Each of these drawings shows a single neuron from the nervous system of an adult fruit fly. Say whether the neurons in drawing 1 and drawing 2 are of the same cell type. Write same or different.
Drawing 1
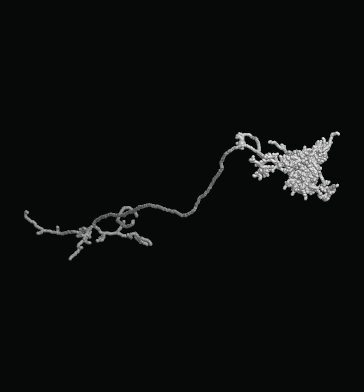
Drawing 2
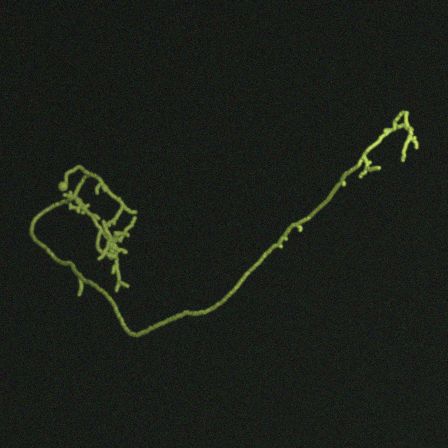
different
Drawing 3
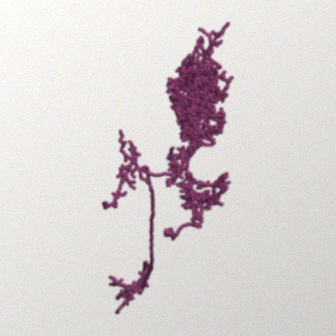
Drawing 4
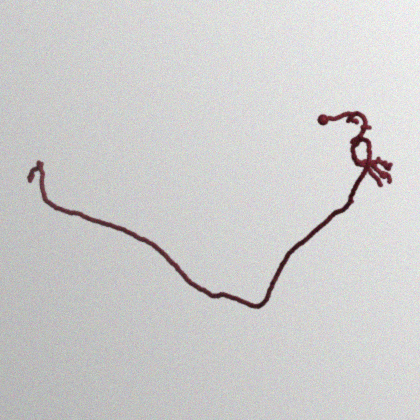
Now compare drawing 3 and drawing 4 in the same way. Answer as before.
different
